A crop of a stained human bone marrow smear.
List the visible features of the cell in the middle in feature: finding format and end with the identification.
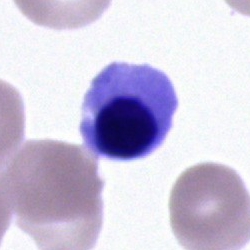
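Chromatin: very dark and dense, little visible texture
Nucleoli: none visible
Cytoplasm: fairly broad blue rim around the nucleus, widest above it
Granules: none visible in the cytoplasm
Cell: erythroblast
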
